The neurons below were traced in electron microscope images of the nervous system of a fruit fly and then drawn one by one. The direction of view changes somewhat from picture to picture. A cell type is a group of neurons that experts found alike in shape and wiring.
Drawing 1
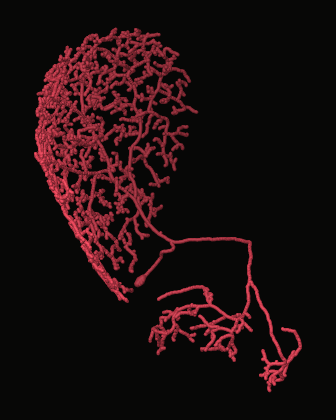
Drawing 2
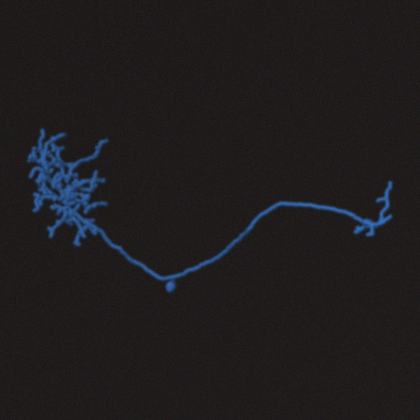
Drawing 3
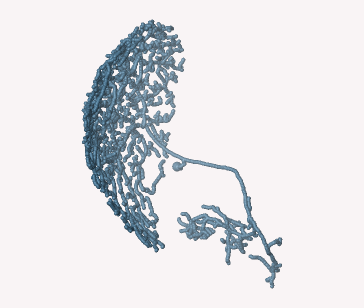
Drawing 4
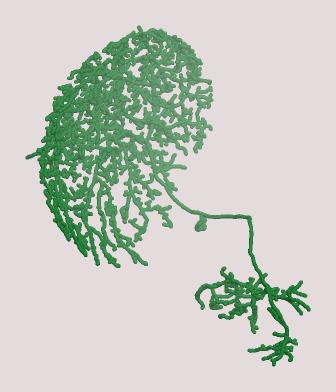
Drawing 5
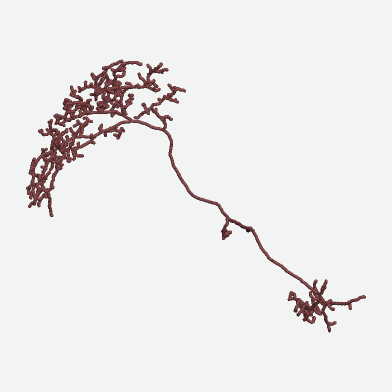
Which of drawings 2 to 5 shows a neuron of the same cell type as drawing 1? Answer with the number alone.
3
